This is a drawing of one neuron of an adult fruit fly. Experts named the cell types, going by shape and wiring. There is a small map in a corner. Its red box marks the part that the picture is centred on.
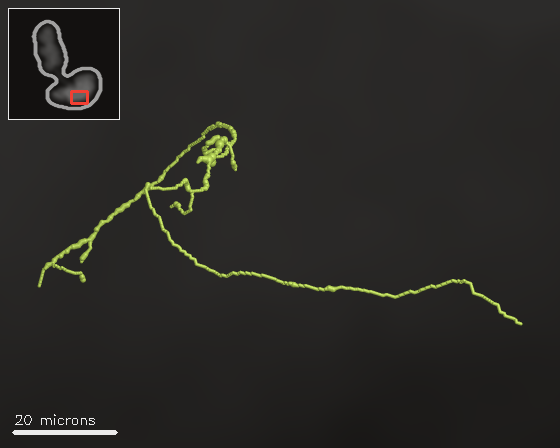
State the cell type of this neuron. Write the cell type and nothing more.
ORN_VM6m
